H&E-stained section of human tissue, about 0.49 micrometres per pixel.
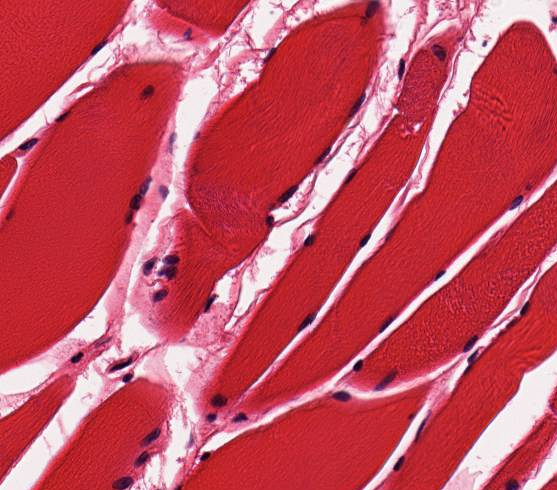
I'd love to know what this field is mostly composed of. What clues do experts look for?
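Skeletal muscle occupies the field: long parallel fibres run diagonally from lower left to upper right as separate unbranched bands. Nuclei are dark, flattened and lie at the fibre edges; the cytoplasm is a deep, even red.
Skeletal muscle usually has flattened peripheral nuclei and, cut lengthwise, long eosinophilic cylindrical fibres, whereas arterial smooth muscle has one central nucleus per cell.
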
